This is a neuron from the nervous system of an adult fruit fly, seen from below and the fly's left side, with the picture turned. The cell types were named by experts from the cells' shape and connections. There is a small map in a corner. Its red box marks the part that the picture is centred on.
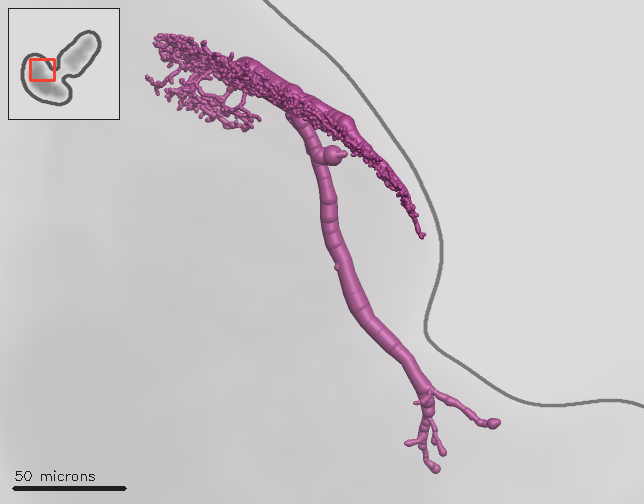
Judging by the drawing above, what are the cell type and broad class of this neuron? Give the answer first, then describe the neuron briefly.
The cell type is VS. This is a visual projection neuron. It lies in the brain. From top to bottom in the picture it spans about 200 microns. The picture shows dozens of branch ends.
